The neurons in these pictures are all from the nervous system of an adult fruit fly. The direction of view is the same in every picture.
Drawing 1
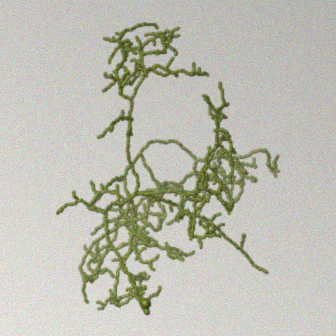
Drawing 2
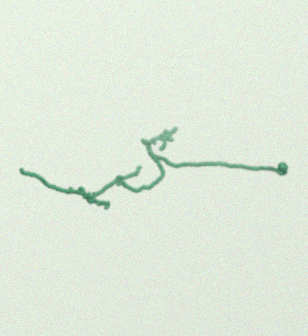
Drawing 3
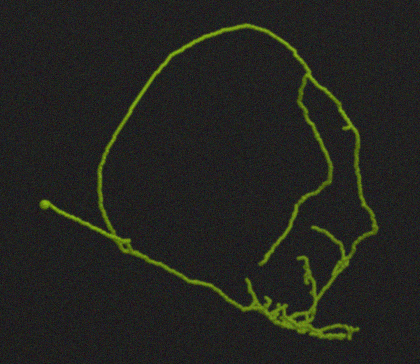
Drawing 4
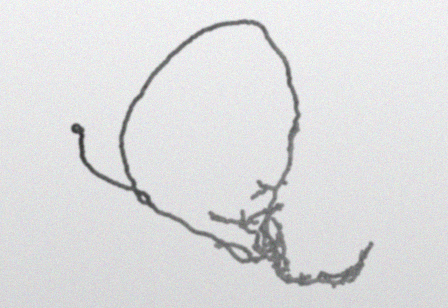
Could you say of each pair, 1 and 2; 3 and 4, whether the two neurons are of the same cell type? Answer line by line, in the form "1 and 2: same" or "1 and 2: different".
1 and 2: different
3 and 4: same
